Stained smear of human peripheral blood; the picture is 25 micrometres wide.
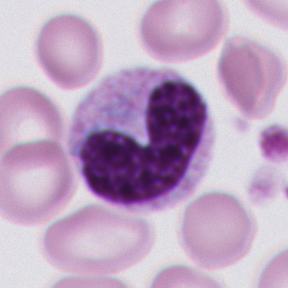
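Band neutrophil measuring about 13 micrometres across. Nucleus: a thick curved band, its notch opening toward the upper left. Chromatin: dark purple and coarsely clumped. Cytoplasm: pale pinkish-lilac rather than blue, evenly sprinkled with fine, small lilac granules.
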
